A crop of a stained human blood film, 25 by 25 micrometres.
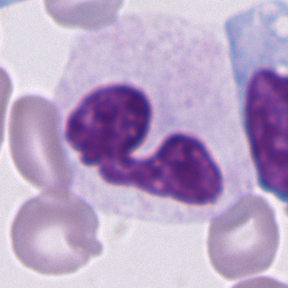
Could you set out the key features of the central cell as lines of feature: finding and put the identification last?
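Cytoplasm amount: abundant, covering more of the cell than the nucleus
Cytoplasm colour: pale greyish-lilac
Granules: fine, dust-like, lilac, evenly scattered
Chromatin: dark purple, mottled, loosely clumped
Name: segmented neutrophil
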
